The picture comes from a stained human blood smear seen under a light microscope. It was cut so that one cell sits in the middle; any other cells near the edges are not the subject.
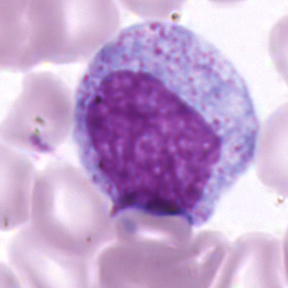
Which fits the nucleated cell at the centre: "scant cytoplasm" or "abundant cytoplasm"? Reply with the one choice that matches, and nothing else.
Abundant cytoplasm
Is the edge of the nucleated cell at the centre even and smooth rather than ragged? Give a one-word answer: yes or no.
Yes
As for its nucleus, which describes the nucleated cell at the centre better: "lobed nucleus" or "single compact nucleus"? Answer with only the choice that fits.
Single compact nucleus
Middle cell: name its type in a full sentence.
Where the crop is centred, there is a promyelocyte.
